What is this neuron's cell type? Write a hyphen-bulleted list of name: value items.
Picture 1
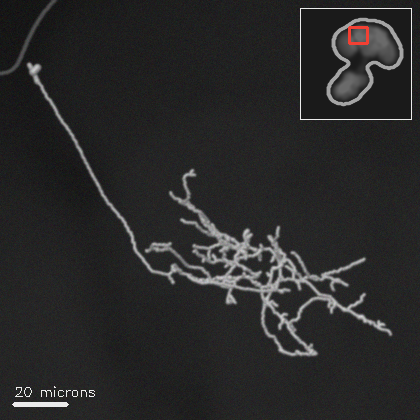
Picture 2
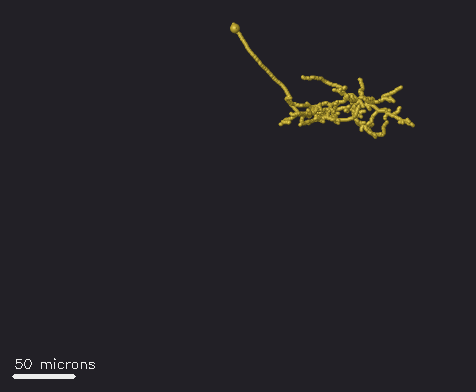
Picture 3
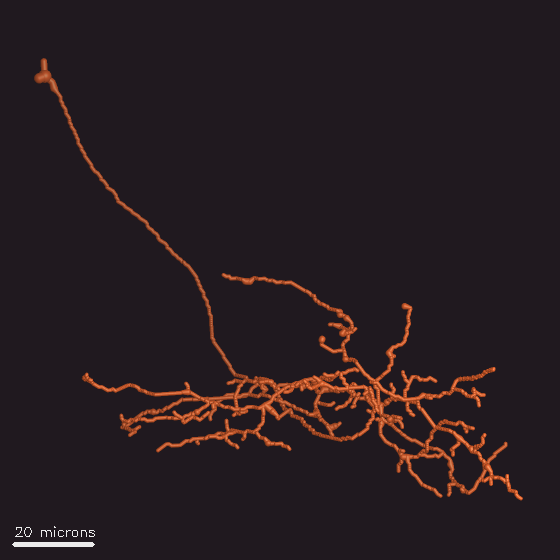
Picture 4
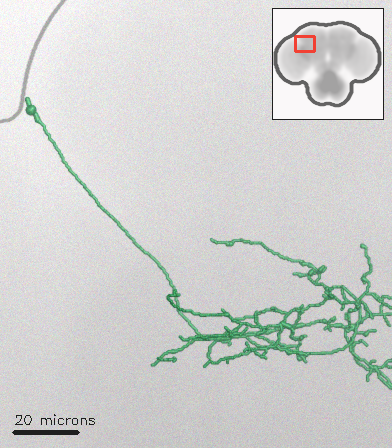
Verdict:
- cell type: PLP190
